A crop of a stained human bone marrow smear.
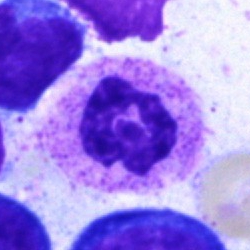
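Segmented neutrophil, central cell, stained human bone marrow smear, light microscope. Nucleus bumpy and lobulated, a curved fold at its centre. Nucleus near cell centre, cytoplasm on all sides. No nucleoli visible; no vacuoles in cytoplasm.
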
